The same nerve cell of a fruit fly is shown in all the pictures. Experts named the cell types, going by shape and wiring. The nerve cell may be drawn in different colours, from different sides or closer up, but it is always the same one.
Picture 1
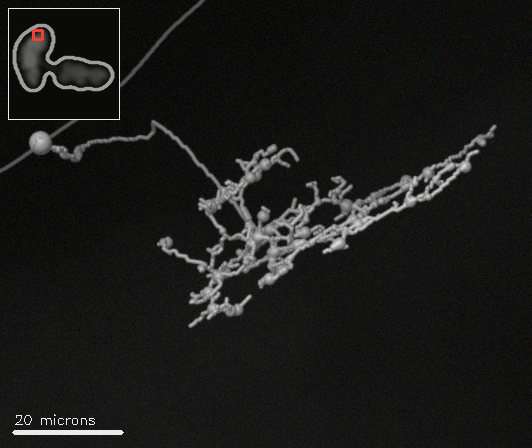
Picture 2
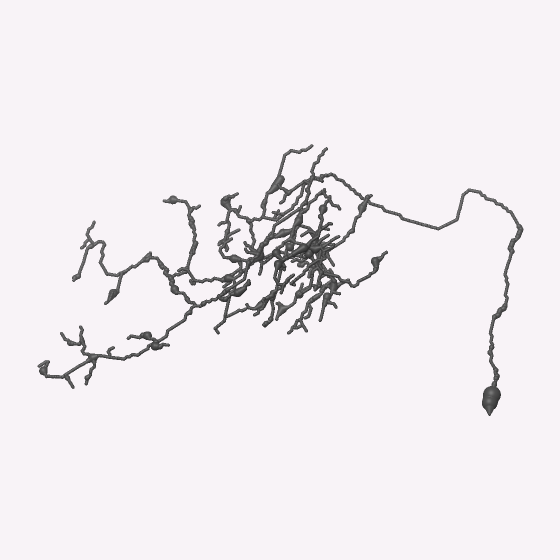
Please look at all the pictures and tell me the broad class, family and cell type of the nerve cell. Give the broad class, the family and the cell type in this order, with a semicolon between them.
optic-lobe intrinsic neuron; Cm; Cm8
